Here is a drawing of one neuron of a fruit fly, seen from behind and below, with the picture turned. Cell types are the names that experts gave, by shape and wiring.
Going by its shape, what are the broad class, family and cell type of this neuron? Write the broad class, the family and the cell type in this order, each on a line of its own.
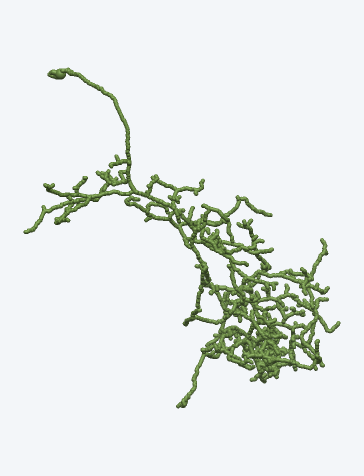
central-brain intrinsic neuron
LHPD
LHPD2c7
